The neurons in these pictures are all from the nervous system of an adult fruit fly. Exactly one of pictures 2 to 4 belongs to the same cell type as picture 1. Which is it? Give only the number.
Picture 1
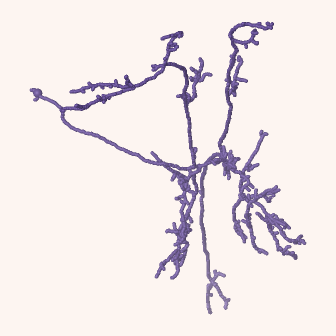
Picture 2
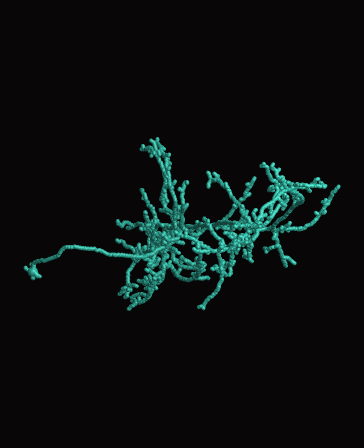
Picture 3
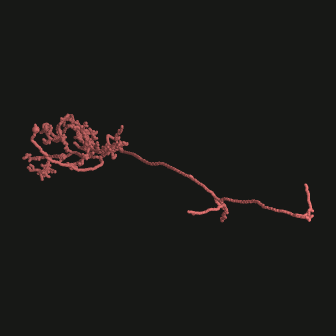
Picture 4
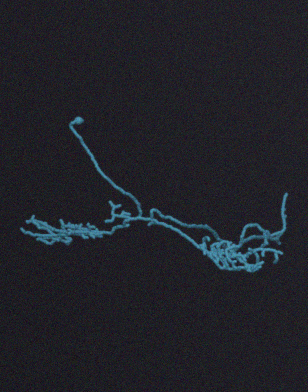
3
